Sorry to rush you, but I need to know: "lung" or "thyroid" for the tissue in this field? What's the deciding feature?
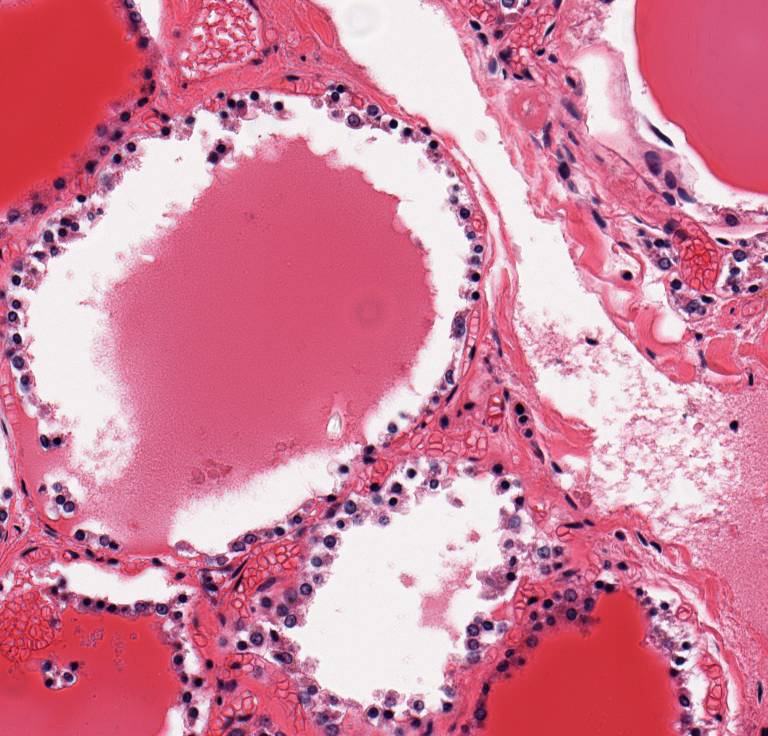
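That's thyroid. Colloid fills the central follicle, shrunk off the lining; deeper red colloid fills the corner follicles.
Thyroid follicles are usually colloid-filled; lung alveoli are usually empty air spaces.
The single-layer lining is low cuboidal to flattened.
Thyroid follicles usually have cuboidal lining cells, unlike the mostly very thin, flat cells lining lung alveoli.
The lower-centre follicle is mostly empty.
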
